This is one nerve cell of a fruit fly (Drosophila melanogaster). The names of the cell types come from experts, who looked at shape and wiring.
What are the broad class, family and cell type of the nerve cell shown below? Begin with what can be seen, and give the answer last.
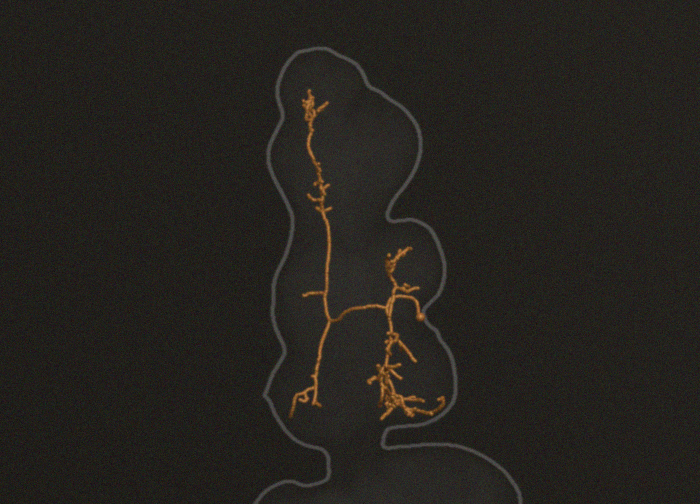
As drawn here it is taller than it is wide. Its broad class is nerve-cord intrinsic neuron. The family is hemilineage 08B. It is of cell type IN08B062.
